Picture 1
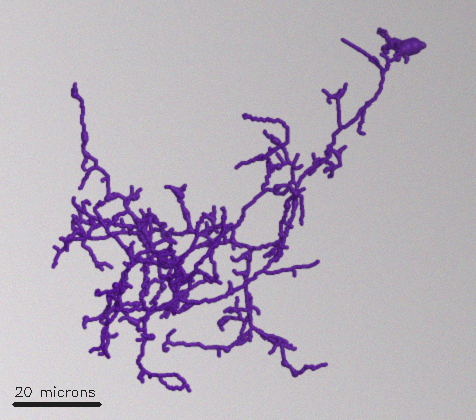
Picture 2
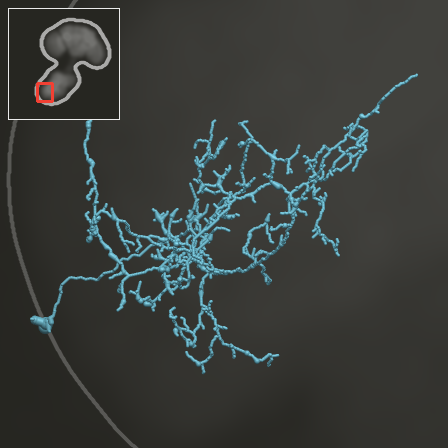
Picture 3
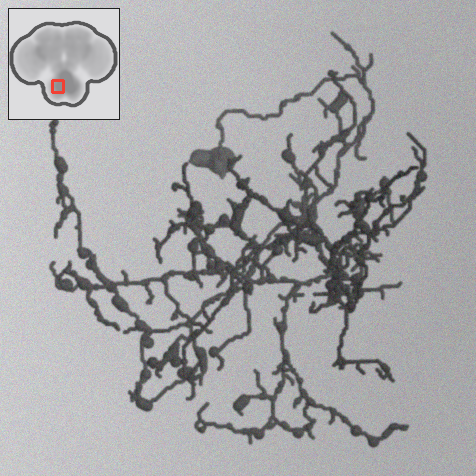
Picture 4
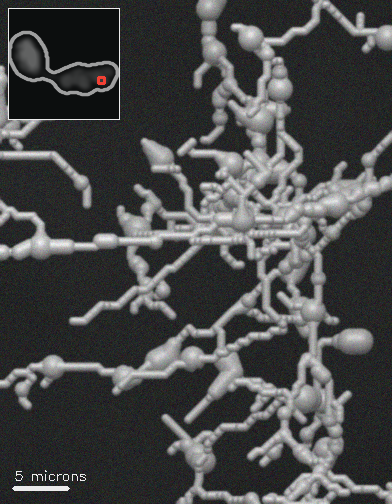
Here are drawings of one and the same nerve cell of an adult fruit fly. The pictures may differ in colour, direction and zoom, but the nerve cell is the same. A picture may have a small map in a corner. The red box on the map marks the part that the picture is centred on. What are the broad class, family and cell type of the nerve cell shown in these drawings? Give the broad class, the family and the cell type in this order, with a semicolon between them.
nerve-cord intrinsic neuron; hemilineage 20A.22A; IN20A.22A019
